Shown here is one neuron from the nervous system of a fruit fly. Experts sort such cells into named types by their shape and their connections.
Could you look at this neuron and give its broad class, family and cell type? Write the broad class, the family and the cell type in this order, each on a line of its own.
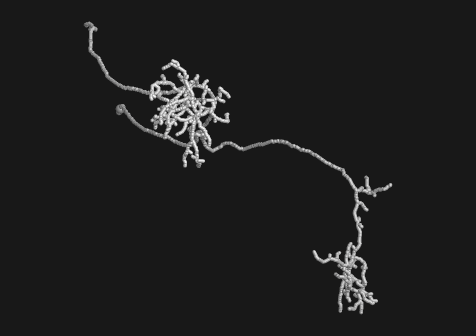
central-brain intrinsic neuron
hemilineage WEDd2
WED083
